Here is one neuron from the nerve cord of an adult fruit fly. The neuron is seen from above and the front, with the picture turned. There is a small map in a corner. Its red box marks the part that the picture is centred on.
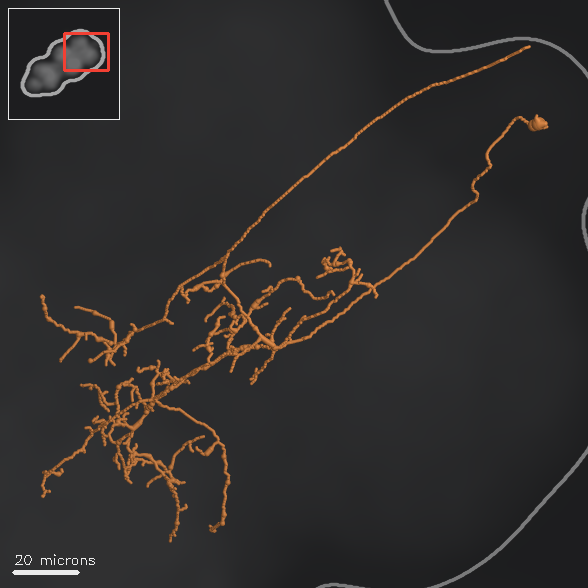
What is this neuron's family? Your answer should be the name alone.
hemilineage 07B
